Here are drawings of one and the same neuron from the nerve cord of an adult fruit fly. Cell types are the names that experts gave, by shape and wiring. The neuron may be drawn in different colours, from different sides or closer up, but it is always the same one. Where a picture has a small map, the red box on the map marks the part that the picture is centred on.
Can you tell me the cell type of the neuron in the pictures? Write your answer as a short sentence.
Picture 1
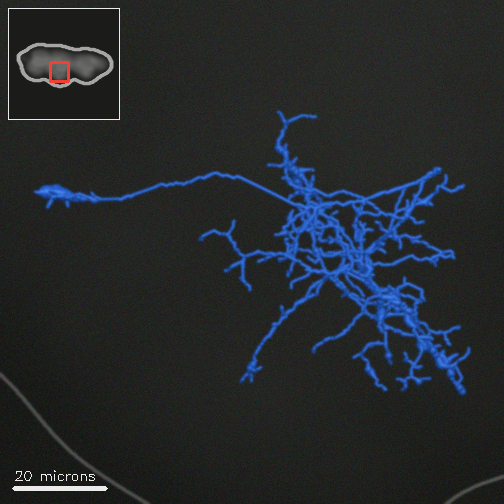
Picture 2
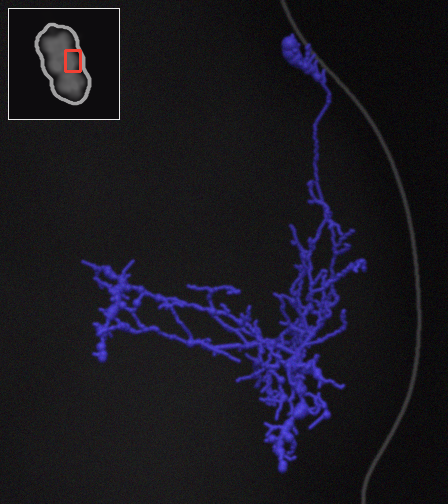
The cell type is IN19A079.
